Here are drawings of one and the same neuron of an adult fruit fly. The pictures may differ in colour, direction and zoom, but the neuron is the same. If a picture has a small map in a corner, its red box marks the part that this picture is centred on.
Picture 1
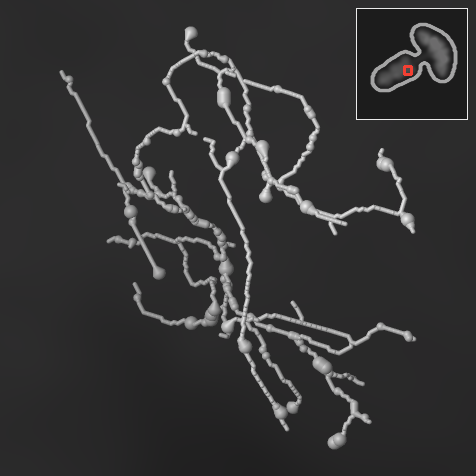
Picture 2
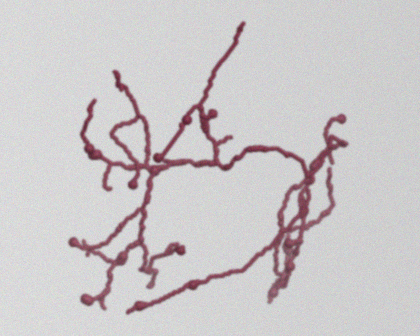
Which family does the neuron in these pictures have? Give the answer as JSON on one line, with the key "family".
{"family": "hemilineage 01B"}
